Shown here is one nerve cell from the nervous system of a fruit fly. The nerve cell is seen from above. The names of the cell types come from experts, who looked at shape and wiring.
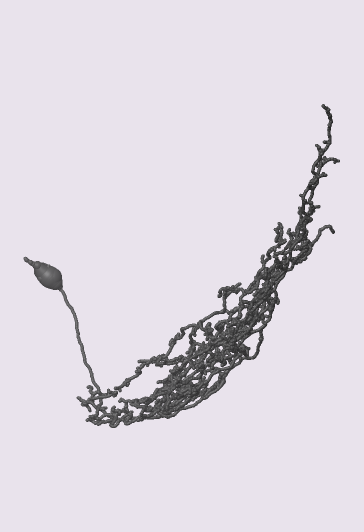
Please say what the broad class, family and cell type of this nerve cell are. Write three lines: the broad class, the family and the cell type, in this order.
optic-lobe intrinsic neuron
Tm
Tm23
